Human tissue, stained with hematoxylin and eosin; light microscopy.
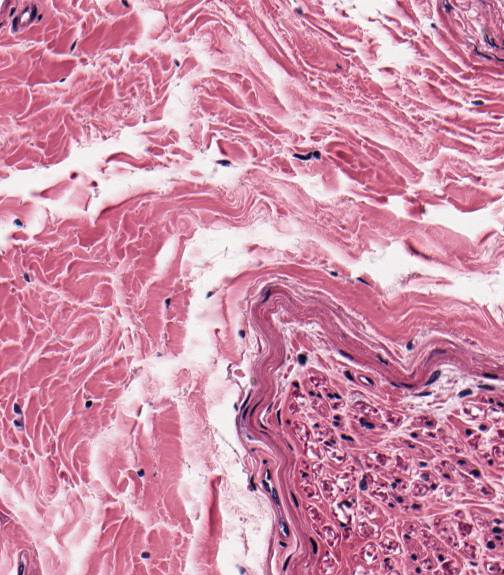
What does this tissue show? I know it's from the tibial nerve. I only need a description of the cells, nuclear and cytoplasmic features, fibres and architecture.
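You'll see it's mostly thick, deeply pink, wavy fibre bundles going in several directions, with only a few small, dark, elongated nuclei among them. Down at the lower right there's a compartment bordered by a thin band of wavy, layered fibres running parallel to its edge, and that band has flattened, dark, elongated nuclei lying along its length.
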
